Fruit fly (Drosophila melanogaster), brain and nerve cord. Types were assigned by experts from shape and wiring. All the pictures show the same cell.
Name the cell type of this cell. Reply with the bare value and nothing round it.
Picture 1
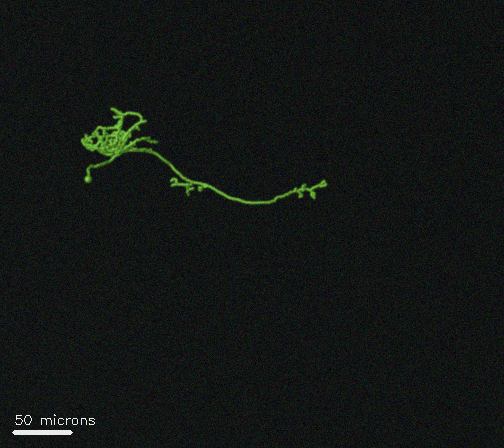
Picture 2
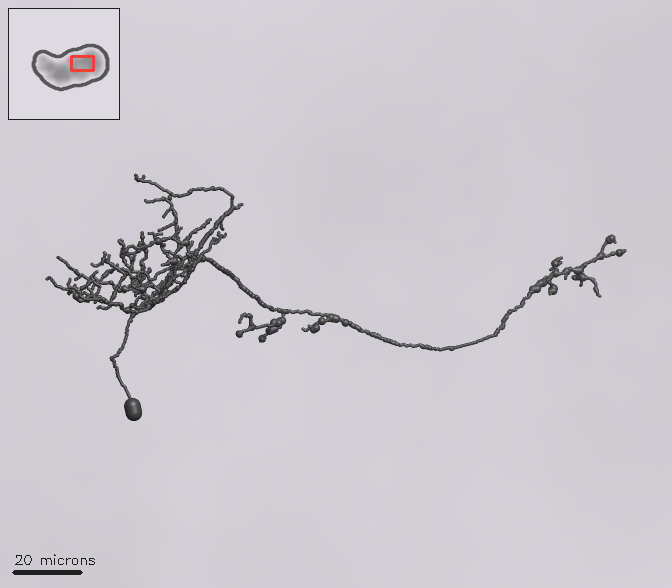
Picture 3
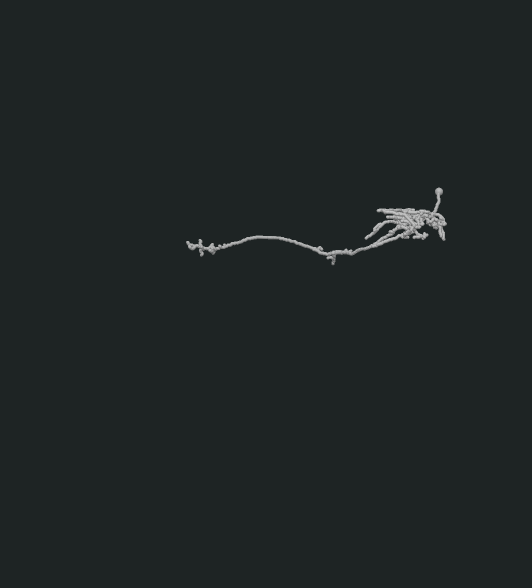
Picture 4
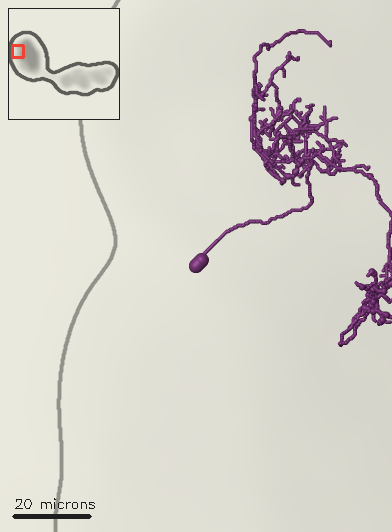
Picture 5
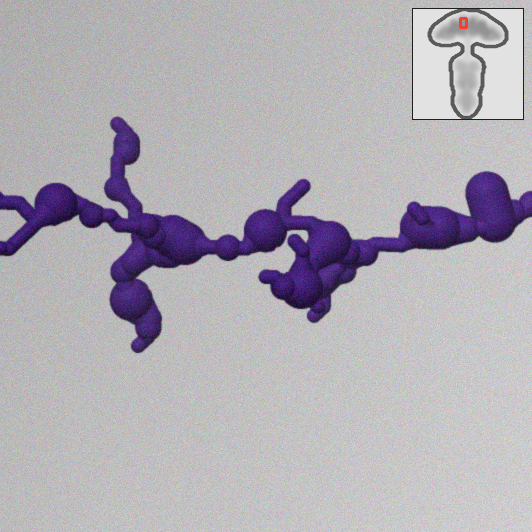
CB0361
